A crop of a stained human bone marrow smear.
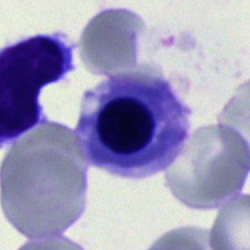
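Erythroblast in a stained bone marrow smear: the cell in the middle. Its outline is roughly round, though the edge looks slightly ragged. The nucleus stains evenly and very dark; I can make out no chromatin pattern in it. All the way around it runs a broad rim of cytoplasm, and that cytoplasm is blue-purple.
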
